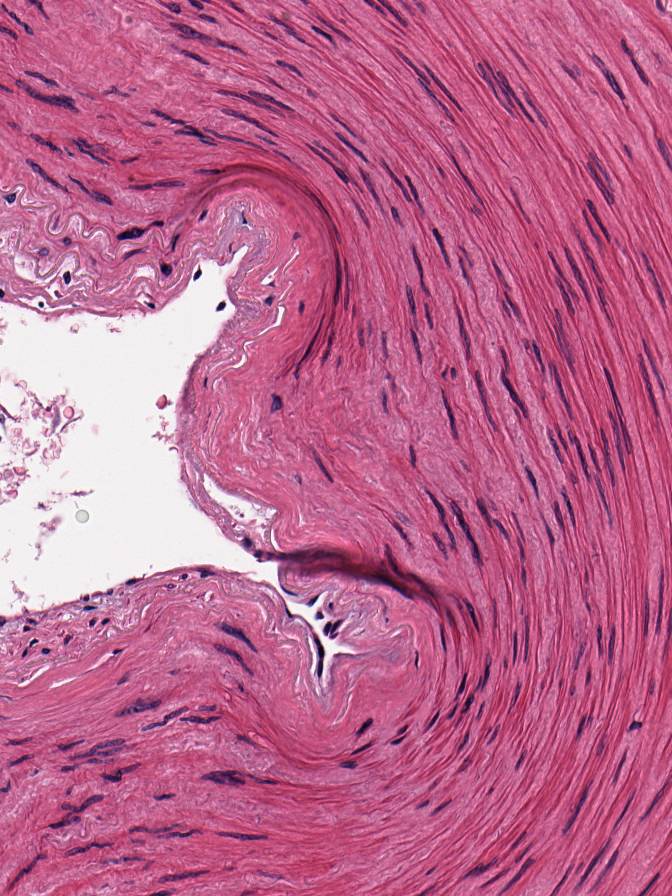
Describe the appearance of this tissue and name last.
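A thick smooth muscle wall, its fibres in curved concentric arcs around the lumen, occupies most of the field; dark, elongated, cigar-shaped nuclei lie parallel to the fibres. Wavy, crimped, glassy pink lamellae lie just beneath the luminal surface. The tissue is tibial artery.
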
